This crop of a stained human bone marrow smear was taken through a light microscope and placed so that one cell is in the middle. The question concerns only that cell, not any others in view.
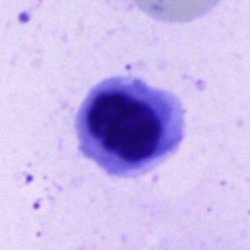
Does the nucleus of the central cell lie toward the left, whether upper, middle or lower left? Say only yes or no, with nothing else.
Yes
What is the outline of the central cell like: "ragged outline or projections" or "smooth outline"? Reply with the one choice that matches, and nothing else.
Ragged outline or projections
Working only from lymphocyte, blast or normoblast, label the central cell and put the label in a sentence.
In short, the cell at the center is a normoblast.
